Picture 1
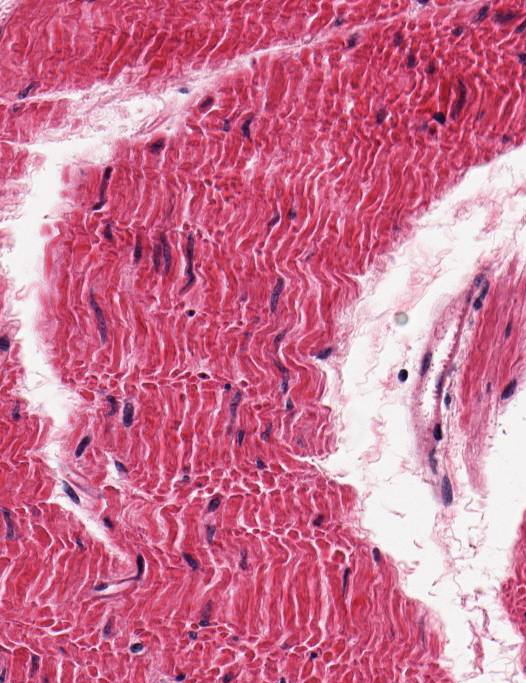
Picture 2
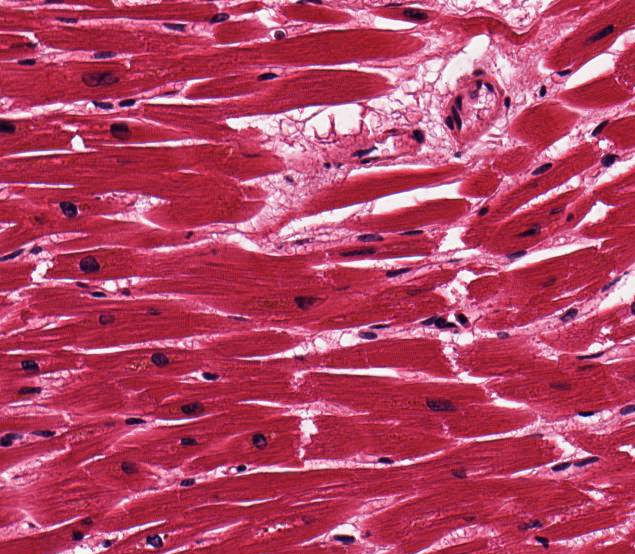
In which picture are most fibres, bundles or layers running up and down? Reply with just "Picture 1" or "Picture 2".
Picture 1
